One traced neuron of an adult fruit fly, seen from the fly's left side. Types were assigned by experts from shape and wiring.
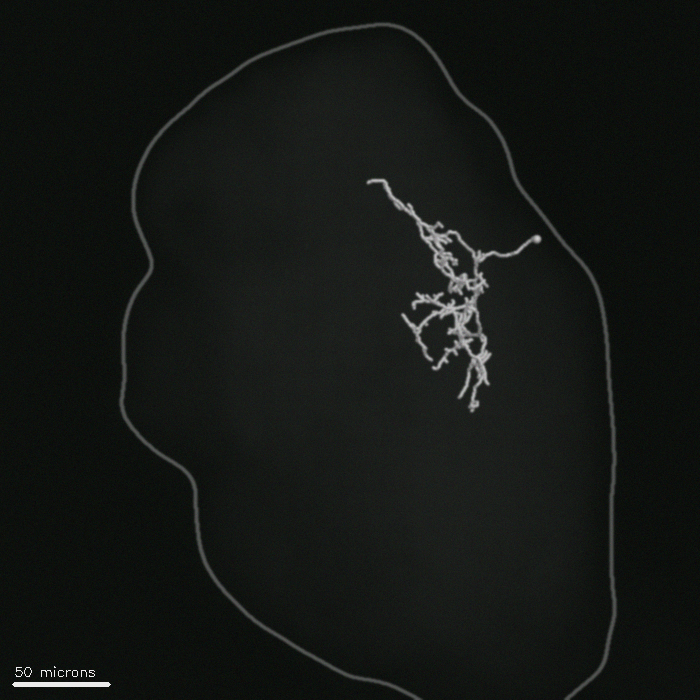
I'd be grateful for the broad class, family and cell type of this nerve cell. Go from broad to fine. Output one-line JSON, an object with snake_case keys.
{"broad_class": "visual projection neuron", "family": "hemilineage PSp3", "cell_type": "LoVP24"}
